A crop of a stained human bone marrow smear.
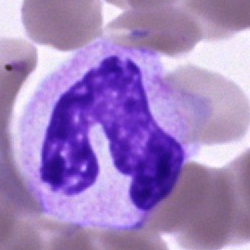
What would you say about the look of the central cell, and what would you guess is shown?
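Nucleus: curved band, bent into an inverted U, both limbs pointing downward. Band not pinched into separate lobes by thin strands. Cytoplasm abundant, pale pinkish-lilac, dusted throughout with fine lilac granules. Band neutrophil.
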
